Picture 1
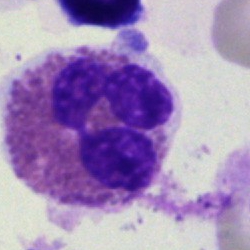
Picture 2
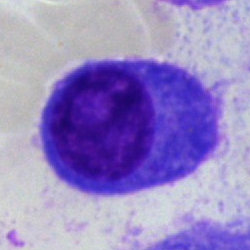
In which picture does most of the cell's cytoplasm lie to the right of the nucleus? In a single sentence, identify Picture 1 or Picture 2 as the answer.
Picture 2 features a cell with its nucleus shifted toward the left.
